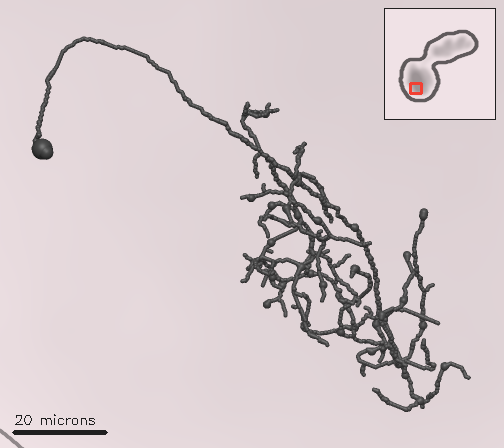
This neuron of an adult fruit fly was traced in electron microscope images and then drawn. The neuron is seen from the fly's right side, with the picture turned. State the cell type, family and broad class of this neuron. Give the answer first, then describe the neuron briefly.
The cell type is SLP179_a. The family is hemilineage SLPal3_and_SLPal4_dorsal. This is a central-brain intrinsic neuron. By the scale bar it is about 95 microns wide in this view. The picture shows dozens of branch ends.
